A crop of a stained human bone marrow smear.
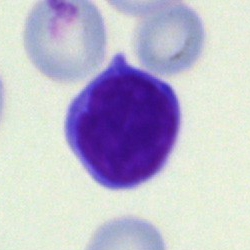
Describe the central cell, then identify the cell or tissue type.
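At the top edge of the cell, a single small knob-like bleb projects outward. Cytoplasm is very scant here; I see it only as a thin, deep blue rim at the edge. I can make out no distinct nucleoli in the nucleus, and no granules in the cytoplasm. A lymphocyte, then.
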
